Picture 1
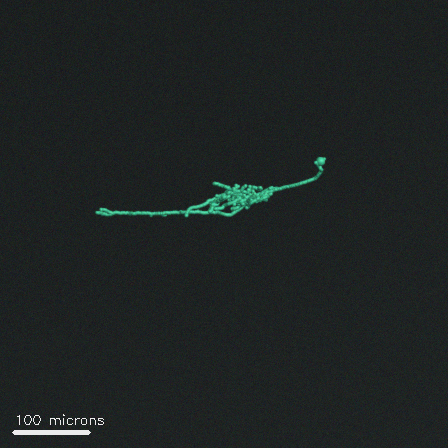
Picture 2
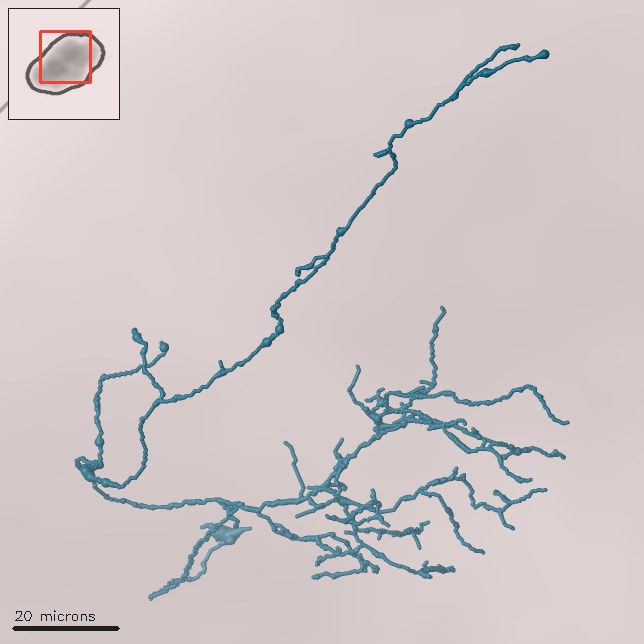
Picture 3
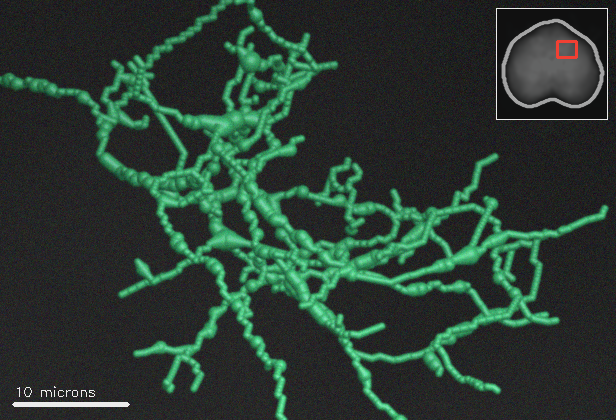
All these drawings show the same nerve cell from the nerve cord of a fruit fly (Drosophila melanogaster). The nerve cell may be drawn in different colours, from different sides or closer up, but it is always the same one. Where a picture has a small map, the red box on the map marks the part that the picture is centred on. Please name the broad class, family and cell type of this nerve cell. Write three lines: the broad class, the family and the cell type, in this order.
ascending neuron
hemilineage 07B
AN07B089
